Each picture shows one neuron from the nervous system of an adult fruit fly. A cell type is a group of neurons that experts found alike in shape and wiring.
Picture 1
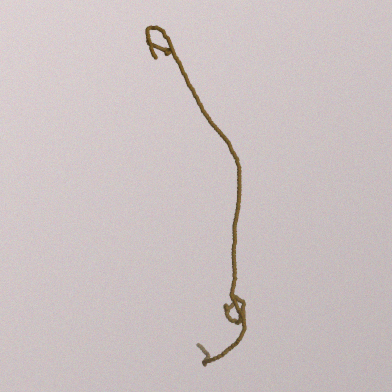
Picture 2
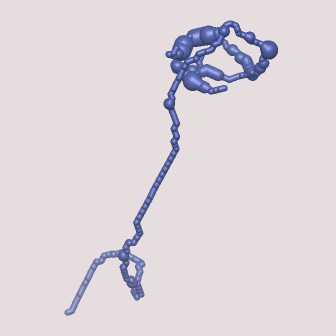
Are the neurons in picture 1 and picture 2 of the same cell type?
no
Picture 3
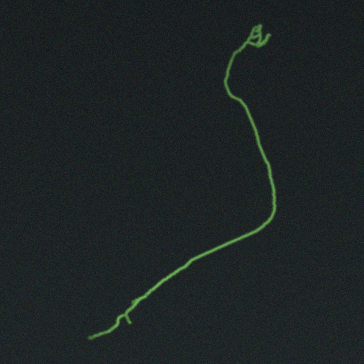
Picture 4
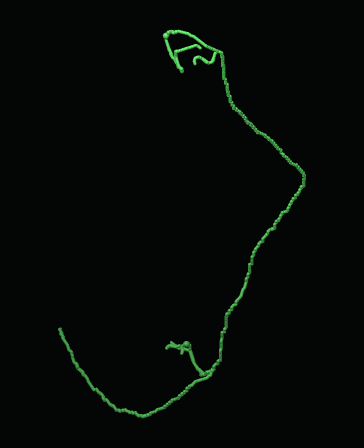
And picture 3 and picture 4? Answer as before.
no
